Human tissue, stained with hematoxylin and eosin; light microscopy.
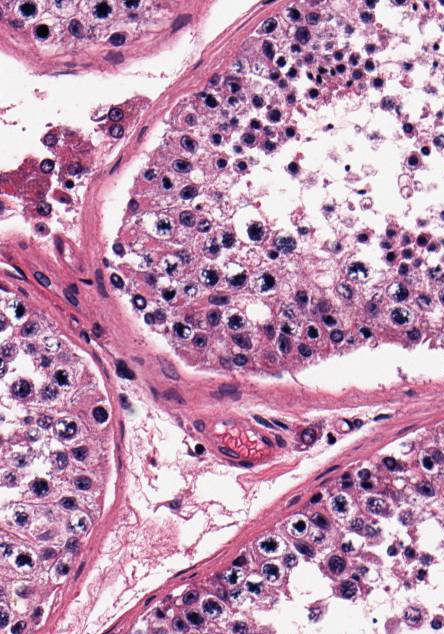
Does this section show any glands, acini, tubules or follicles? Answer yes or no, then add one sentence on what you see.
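Yes. The tubules are lined by a stratified epithelium that is many cells deep.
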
